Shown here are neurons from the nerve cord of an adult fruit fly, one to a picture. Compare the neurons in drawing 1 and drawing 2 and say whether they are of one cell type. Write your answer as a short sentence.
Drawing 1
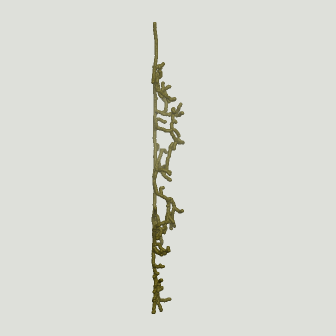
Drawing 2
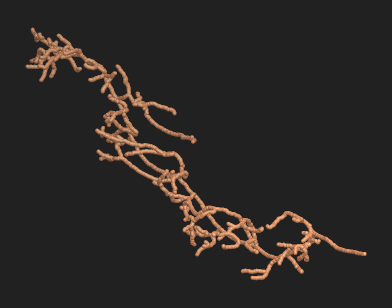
They are of the same cell type.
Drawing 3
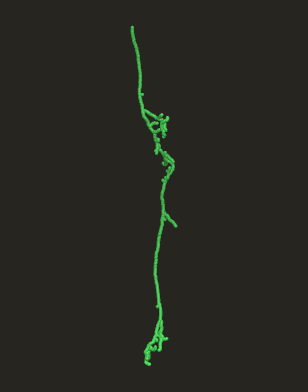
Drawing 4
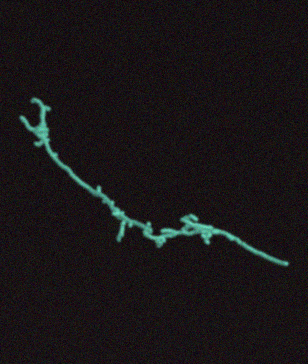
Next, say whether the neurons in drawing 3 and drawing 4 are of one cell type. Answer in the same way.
They are of the same cell type.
